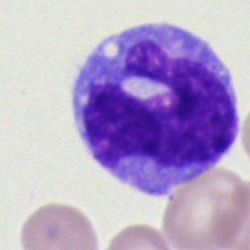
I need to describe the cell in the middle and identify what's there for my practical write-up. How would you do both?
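Roughly round cell, nucleus folded around a pale clear gap near its upper middle, chromatin dark purple and clumped. There's one small round clear vacuole up at the upper left of the cytoplasm. That's a monocyte.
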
